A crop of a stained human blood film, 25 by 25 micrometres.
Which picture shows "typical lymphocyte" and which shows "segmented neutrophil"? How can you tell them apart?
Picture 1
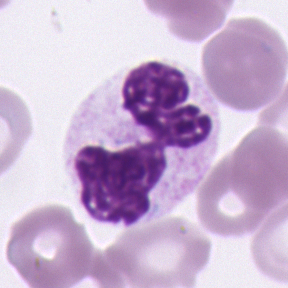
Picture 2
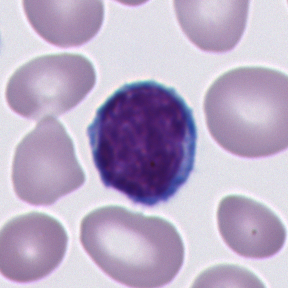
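Quick answer: the first picture is the segmented neutrophil and the second is the typical lymphocyte. The neutrophil has a round, smooth outline, and its nucleus is an upper mass and a lower mass joined by a narrower part.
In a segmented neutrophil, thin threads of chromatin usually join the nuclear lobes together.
Its cytoplasm is plentiful and pale pinkish-lilac, with fine pinkish-violet granules scattered through it and no vacuoles.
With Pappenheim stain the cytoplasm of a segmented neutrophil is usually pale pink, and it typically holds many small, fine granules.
The lymphocyte, by contrast, is about 11 by 10 micrometres, roughly round with a slightly ragged edge, and its nucleus is round with no indentation or lobes.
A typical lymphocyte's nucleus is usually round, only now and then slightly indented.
That nucleus, about 10 by 8 micrometres, fills about 80% of the cell's area, leaving the blue cytoplasm as only a thin rim, with no granules in it.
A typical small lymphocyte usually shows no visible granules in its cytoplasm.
No nucleoli are visible in the lymphocyte.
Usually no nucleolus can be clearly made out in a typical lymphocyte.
The one thing the two share is their chromatin, dark purple and coarsely clumped in both.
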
